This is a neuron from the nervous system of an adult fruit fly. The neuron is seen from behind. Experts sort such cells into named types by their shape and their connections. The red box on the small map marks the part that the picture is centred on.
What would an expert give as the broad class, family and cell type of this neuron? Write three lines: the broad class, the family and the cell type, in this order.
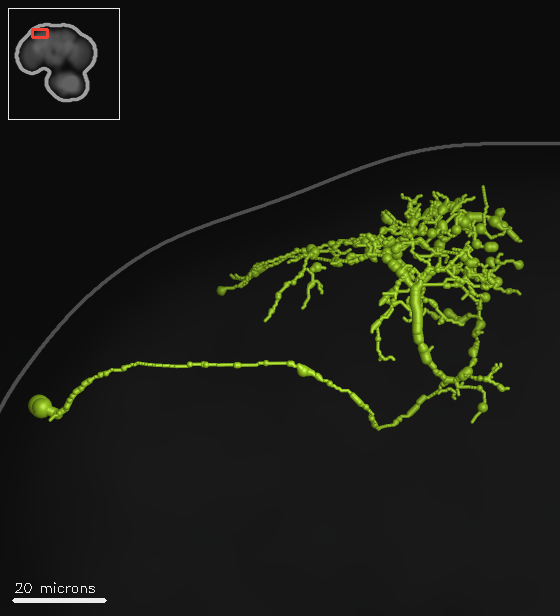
central-brain intrinsic neuron
hemilineage SLPpl1
SLP252_c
